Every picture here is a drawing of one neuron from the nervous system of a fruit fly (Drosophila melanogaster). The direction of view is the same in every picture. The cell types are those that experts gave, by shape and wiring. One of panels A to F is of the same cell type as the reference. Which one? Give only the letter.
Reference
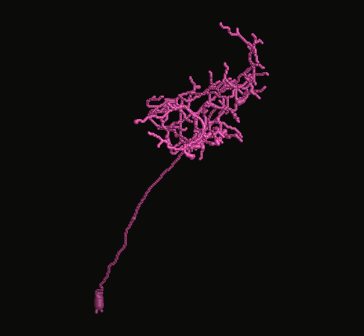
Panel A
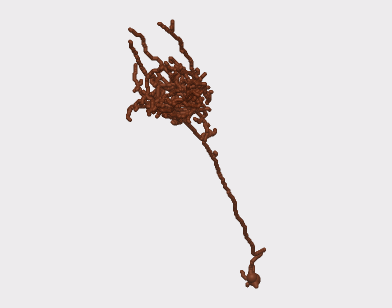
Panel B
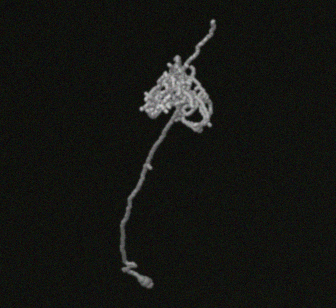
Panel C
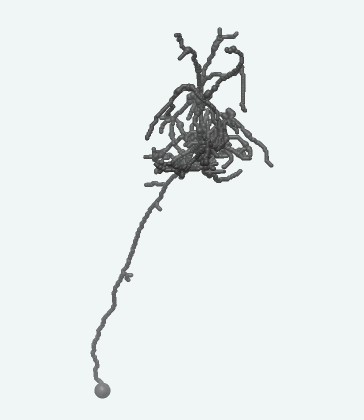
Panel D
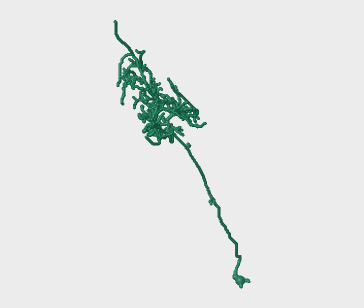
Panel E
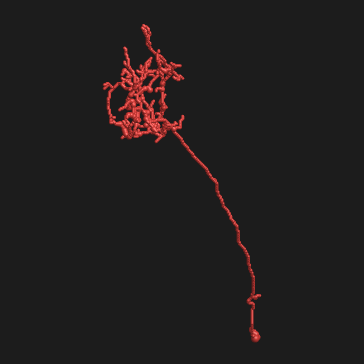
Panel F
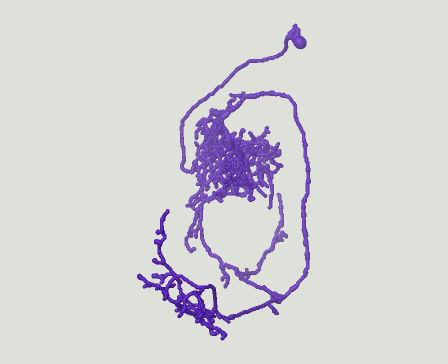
D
